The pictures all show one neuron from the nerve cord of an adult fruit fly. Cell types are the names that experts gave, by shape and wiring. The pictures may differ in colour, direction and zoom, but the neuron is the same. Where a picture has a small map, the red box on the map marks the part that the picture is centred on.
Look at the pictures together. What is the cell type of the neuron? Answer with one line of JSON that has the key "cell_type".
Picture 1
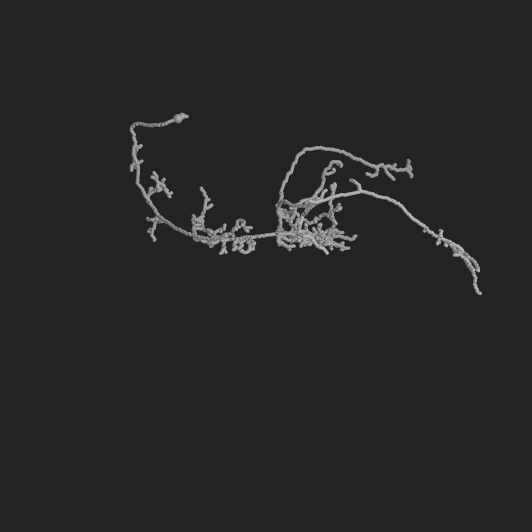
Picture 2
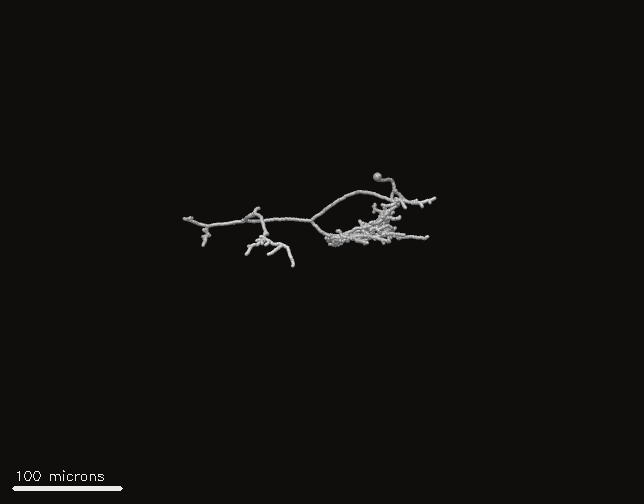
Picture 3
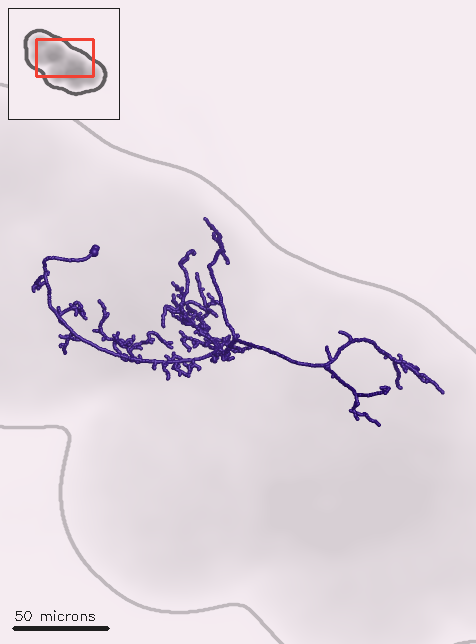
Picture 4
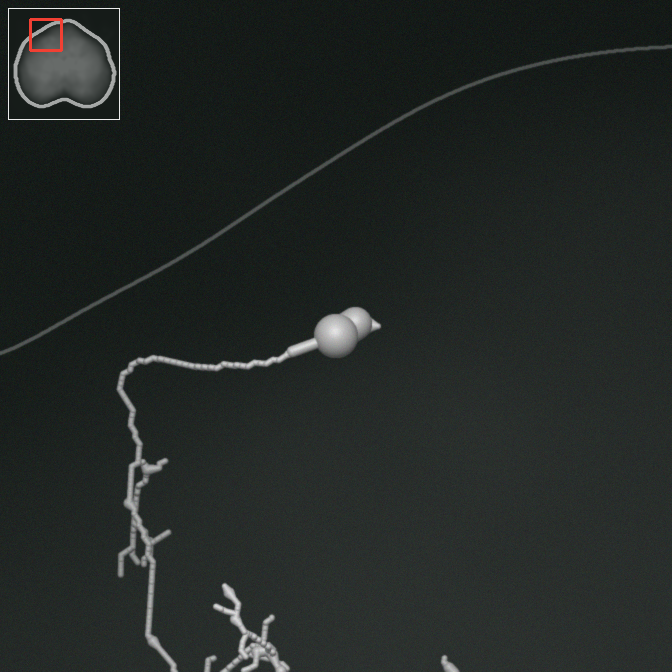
{"cell_type": "IN18B054"}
